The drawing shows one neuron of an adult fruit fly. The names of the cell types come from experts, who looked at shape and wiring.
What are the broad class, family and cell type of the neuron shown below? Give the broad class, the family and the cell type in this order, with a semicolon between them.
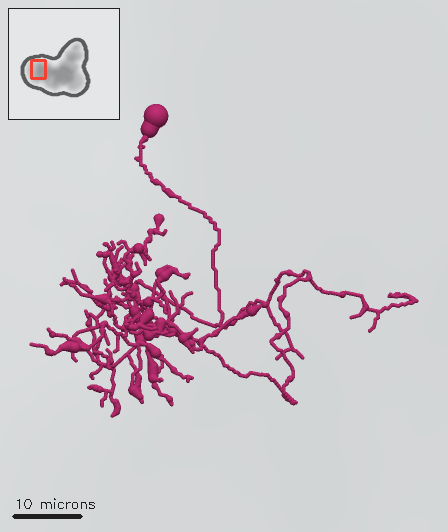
visual projection neuron; hemilineage VPNd2; LC10b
